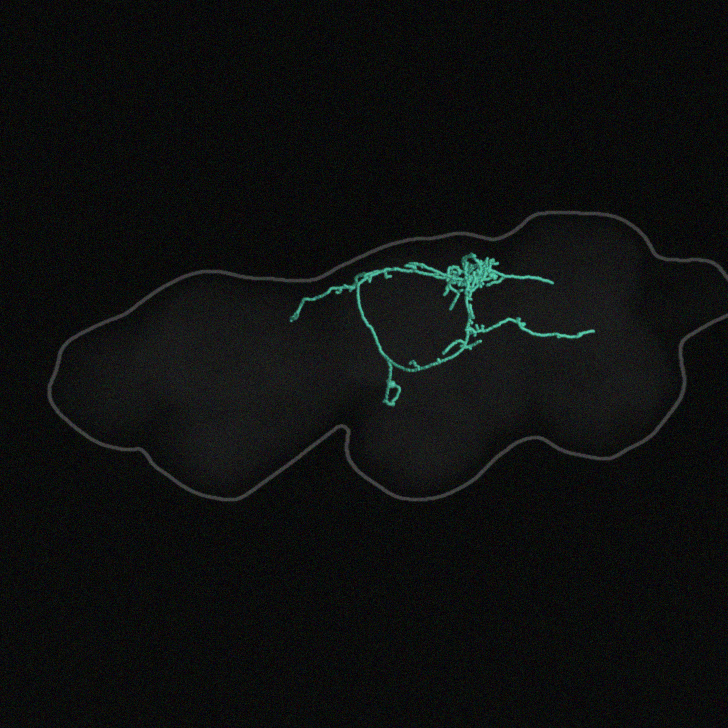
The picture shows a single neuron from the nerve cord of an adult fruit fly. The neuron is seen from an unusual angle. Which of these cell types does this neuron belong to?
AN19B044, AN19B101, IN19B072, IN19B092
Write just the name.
IN19B072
